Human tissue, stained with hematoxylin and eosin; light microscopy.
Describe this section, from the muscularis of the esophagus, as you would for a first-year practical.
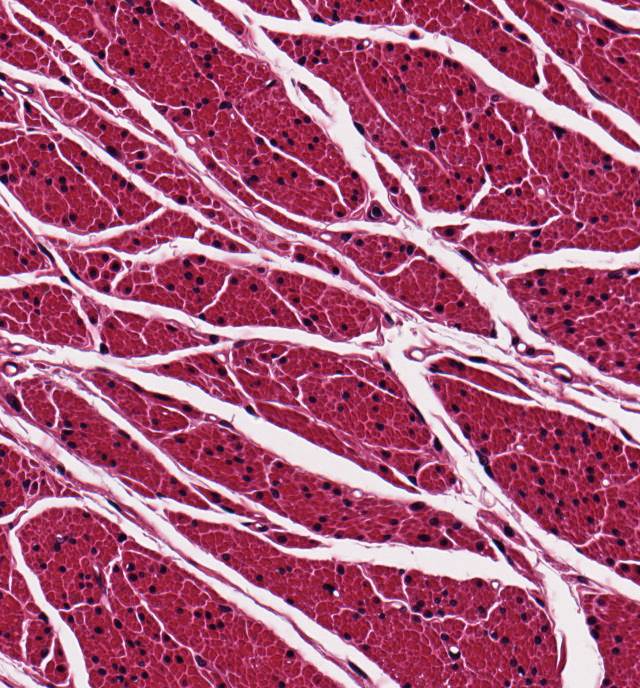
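Looking through the bundles, I see the nuclei as small round dark dots, spread evenly. The cytoplasm is a deep, strong red throughout. Between the bundles the clefts are largely empty, with just thin pink wisps of connective tissue crossing them. And nowhere in the field do I find epithelium, glands or fat cells.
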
